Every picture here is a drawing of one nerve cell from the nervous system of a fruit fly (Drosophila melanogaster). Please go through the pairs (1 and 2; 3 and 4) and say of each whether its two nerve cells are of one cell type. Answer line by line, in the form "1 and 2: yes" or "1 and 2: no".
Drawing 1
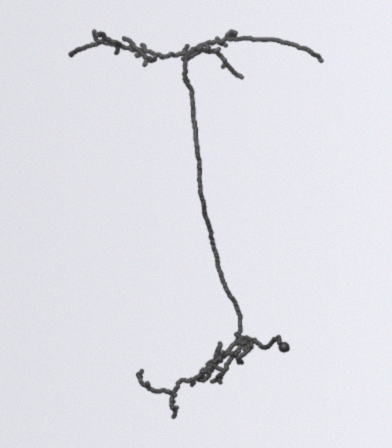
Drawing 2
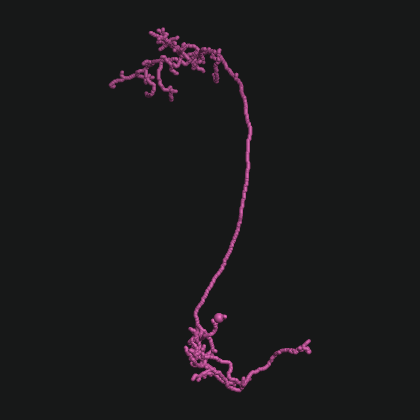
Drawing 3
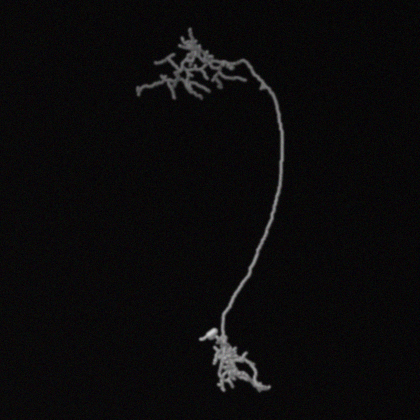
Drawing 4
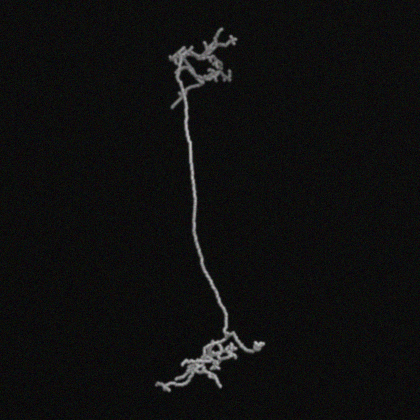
1 and 2: no
3 and 4: yes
